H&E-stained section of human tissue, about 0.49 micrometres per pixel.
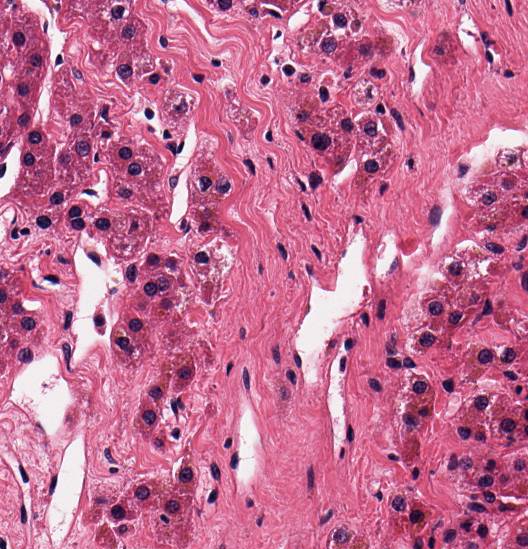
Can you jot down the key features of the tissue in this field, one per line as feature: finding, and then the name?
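Cytoplasm: abundant, granular, eosinophilic, in polygonal cells
Pigment: fine brown granules in many of these cells
Nuclei: round, with conspicuous nucleoli
Stroma: slender spindle-shaped nuclei scattered among collagen bundles
Organ: adrenal gland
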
